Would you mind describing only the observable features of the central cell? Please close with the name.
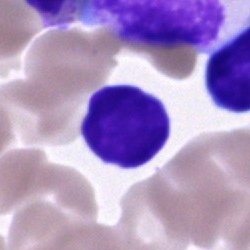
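First, the shape: roughly round, with a smooth outline. Second, the chromatin: dense and dark purple, with faint patchy mottling. Third, nucleoli: none visible in the nucleus. Fourth, vacuoles: none in the cell. The cell is a lymphocyte.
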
